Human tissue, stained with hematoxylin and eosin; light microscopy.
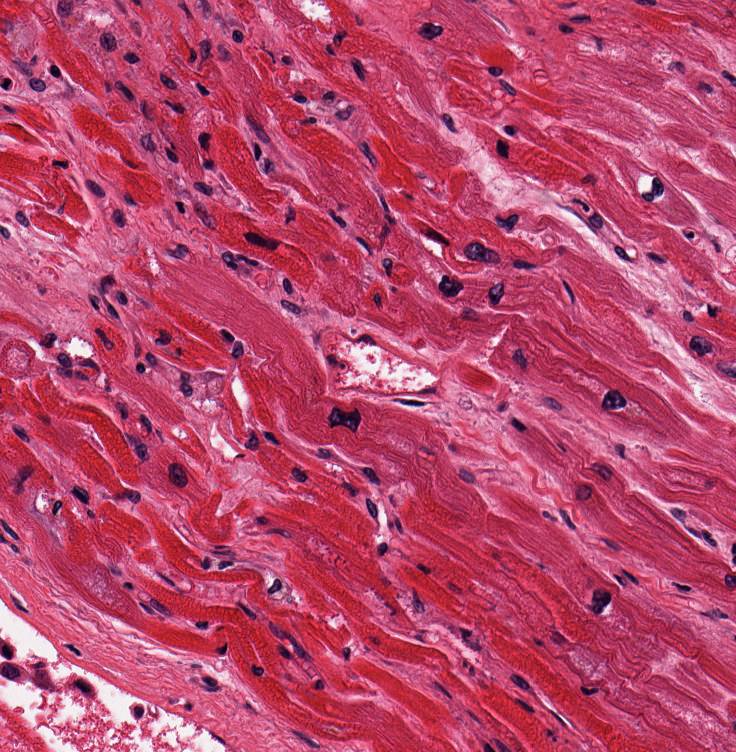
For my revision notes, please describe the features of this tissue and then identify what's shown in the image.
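Look across the whole field: elongated muscle fibres run diagonally from upper left toward lower right. Follow one and you'll see it branch and join its neighbours, rather than lying as a separate parallel strand. Notice where the nuclei sit: centrally, inside the fibres. In the bright red cytoplasm of many fibres, fine cross-striations can be made out. This is the atrial appendage of the heart.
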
